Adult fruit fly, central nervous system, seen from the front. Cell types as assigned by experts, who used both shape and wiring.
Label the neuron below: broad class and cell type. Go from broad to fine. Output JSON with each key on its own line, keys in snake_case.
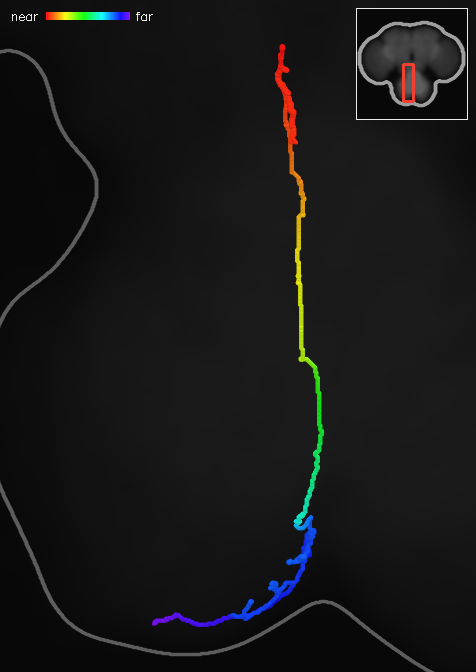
{
 "broad_class": "sensory neuron ascending to the brain",
 "cell_type": "SAxx02"
}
